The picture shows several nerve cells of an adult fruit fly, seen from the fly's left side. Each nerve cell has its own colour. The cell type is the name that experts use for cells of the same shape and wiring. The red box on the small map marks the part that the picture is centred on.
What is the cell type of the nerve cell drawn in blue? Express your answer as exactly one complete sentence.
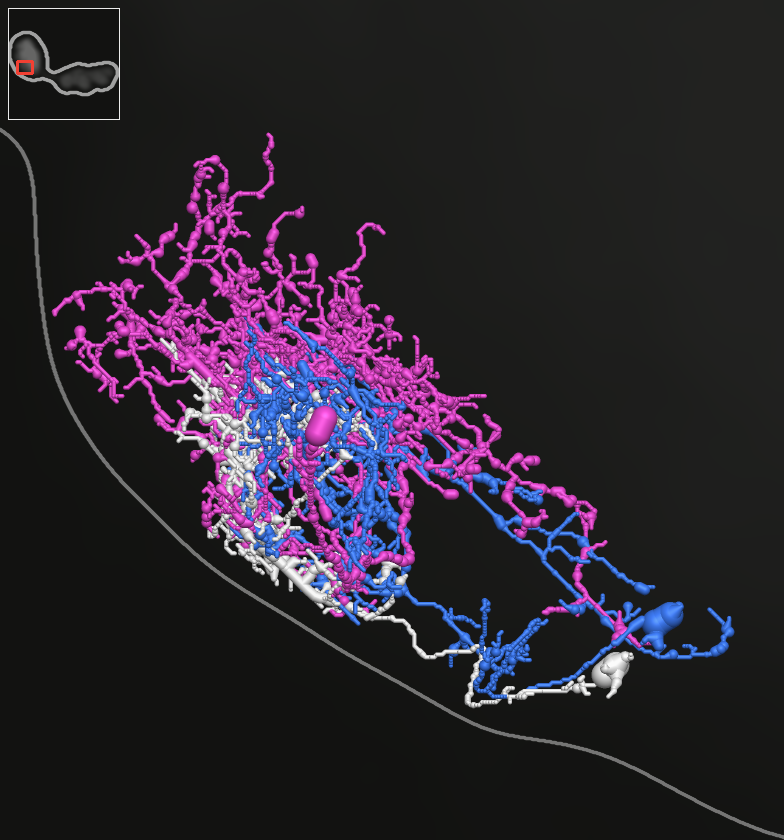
Cell type GNG213 is what this nerve cell is.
